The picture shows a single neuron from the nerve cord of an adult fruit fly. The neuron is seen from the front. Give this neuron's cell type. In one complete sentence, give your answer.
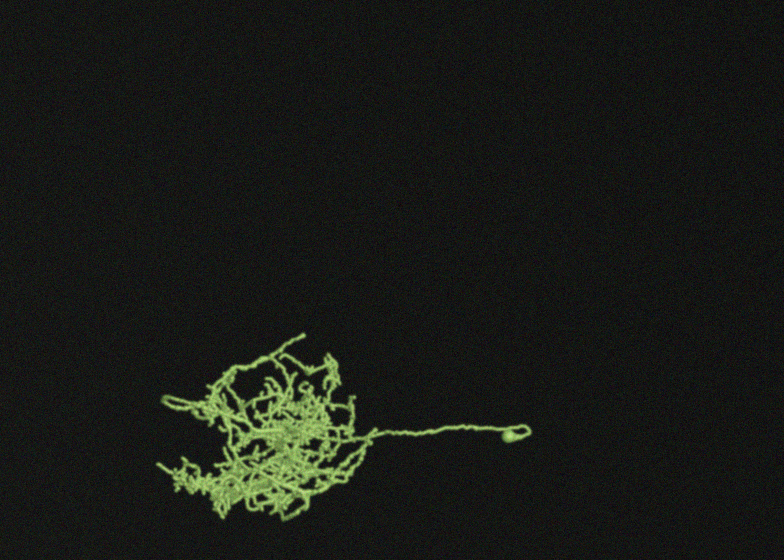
This neuron is classified under the cell type IN01A032.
